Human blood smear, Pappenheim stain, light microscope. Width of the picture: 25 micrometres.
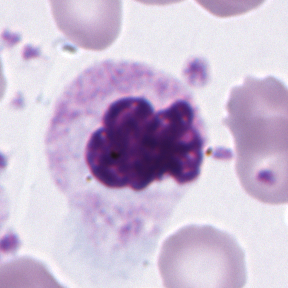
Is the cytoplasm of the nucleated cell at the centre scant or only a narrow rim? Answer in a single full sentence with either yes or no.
No, the cell has plenty of cytoplasm around its nucleus.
